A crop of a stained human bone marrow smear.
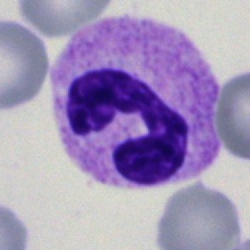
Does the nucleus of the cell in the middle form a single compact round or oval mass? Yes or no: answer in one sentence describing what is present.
No, it is a curved band without separate lobes that the nucleus forms.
